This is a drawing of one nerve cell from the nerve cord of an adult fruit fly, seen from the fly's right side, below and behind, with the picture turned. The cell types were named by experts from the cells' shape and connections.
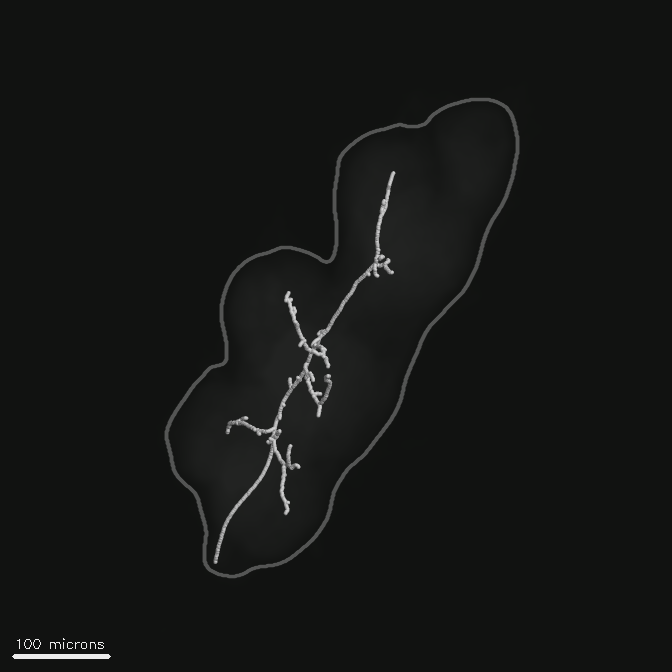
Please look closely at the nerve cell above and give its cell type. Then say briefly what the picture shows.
The cell type is DNp47. This is a descending neuron. The drawing shows no cell body. From top to bottom in the picture it spans about 400 microns.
